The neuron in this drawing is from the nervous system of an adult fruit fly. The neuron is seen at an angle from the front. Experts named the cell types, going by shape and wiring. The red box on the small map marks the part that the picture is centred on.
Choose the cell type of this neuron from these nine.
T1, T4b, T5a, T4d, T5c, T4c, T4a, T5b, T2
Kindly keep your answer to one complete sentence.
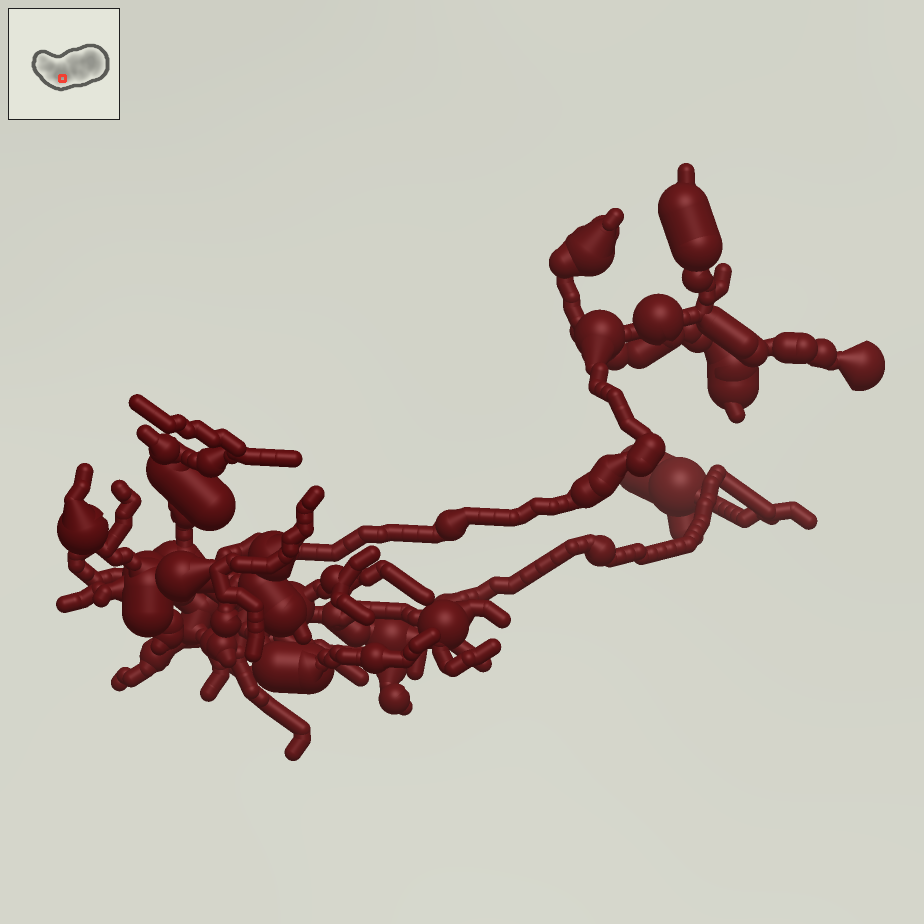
The neuron has T4b as its cell type.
